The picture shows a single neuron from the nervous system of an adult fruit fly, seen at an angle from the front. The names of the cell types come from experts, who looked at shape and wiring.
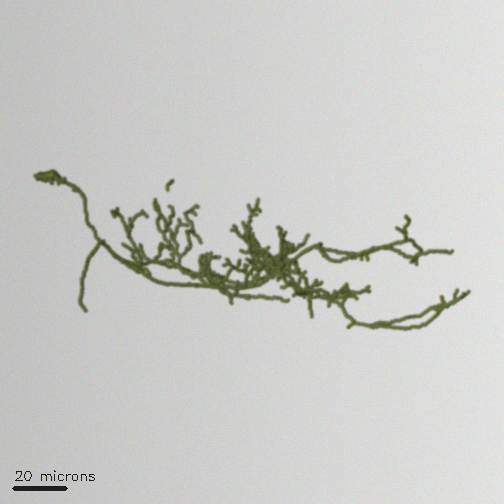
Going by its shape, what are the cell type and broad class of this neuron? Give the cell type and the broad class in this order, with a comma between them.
MN3M, motor neuron of the brain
